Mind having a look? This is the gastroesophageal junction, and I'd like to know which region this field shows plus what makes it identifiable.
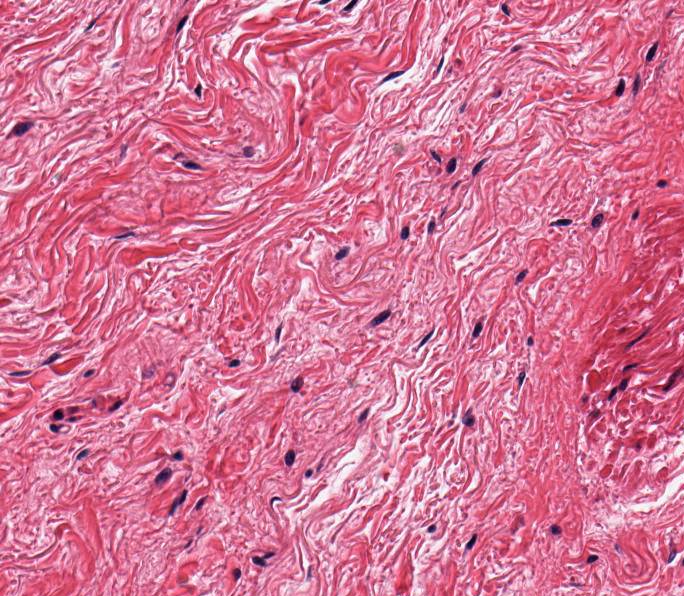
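First, the name: dense connective tissue. Next, the fibres: interlacing bundles of pink collagen fill the whole field, running in varied directions and wavy rather than straight. Then the nuclei: scattered, mostly elongated, spindle-shaped and dark blue-purple, sparse and widely spaced.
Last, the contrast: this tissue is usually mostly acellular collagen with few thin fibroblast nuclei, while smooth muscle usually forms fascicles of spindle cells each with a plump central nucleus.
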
